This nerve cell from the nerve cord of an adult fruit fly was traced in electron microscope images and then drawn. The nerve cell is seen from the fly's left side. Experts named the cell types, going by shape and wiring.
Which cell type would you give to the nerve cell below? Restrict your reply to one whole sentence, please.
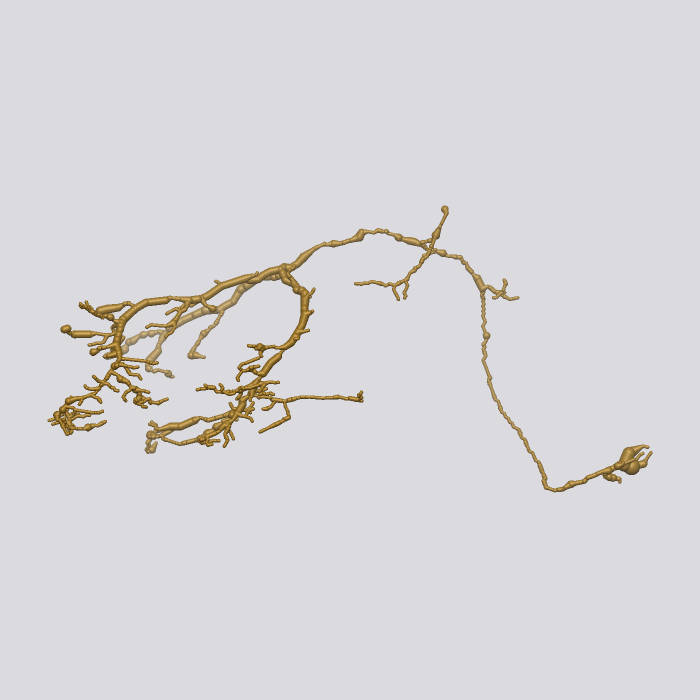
This nerve cell counts as a member of the cell type IN03B066.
